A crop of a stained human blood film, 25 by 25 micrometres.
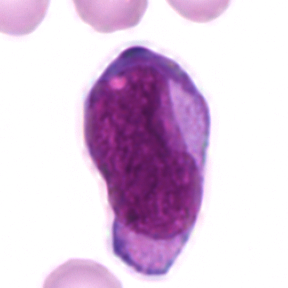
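Atypical promyelocyte, centre of a stained blood smear. Notice that the nucleus fills most of the cell, leaving only scant cytoplasm, and that it is one mass, not split into lobes. Its chromatin stains deep reddish-purple. The cytoplasm of this atypical promyelocyte is pale bluish-lilac.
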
